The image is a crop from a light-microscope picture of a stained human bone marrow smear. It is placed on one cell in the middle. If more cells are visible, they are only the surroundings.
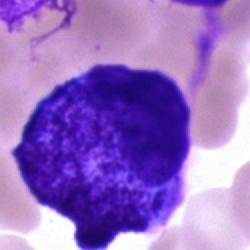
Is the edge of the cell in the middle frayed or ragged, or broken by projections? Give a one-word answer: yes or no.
Yes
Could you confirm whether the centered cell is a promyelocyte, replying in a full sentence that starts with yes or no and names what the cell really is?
Yes, a promyelocyte is the cell positioned in the middle of the field.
